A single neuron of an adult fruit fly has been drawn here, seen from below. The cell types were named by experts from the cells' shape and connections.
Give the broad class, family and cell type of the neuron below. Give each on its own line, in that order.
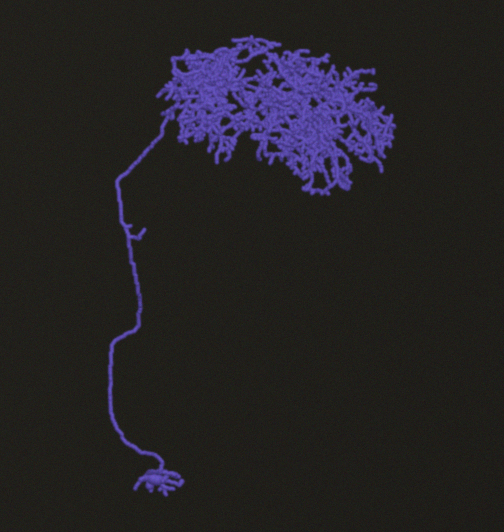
nerve-cord intrinsic neuron
hemilineage 19B
IN19B012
